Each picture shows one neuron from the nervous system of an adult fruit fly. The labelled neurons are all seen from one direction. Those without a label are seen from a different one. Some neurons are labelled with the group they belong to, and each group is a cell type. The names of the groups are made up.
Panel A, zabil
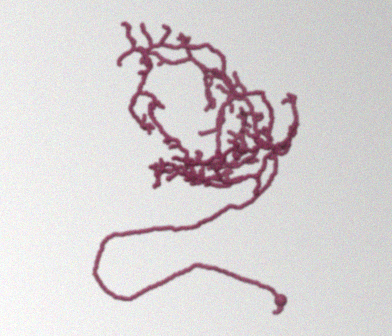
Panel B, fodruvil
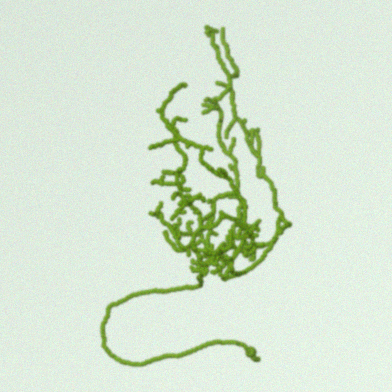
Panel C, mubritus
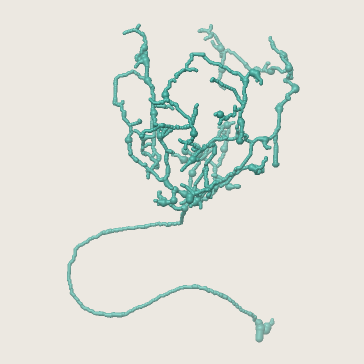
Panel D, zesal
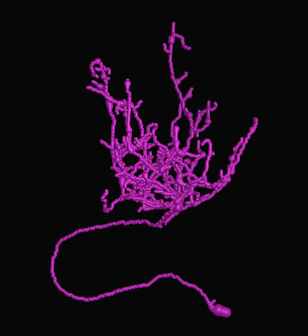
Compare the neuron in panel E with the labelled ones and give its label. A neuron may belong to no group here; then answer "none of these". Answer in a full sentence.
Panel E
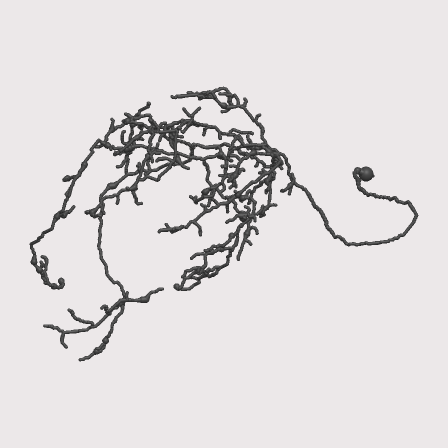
It belongs to mubritus.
